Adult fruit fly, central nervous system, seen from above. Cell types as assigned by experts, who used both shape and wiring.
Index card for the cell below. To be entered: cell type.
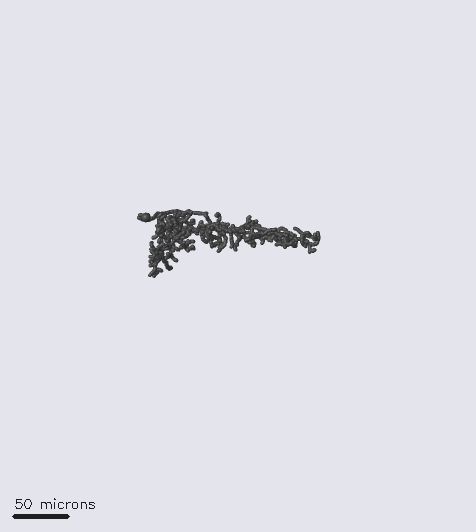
GNG236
